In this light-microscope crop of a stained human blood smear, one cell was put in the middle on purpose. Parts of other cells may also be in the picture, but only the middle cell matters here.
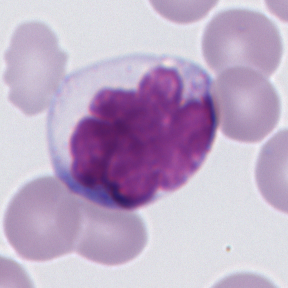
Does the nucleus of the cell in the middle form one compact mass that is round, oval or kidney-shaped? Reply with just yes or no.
No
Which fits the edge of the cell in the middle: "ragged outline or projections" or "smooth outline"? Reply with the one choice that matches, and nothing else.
Smooth outline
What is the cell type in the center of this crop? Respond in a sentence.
The cell at the heart of this crop is a large granular lymphocyte.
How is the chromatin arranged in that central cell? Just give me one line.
In this cell the chromatin is fine rather than coarsely clumped.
